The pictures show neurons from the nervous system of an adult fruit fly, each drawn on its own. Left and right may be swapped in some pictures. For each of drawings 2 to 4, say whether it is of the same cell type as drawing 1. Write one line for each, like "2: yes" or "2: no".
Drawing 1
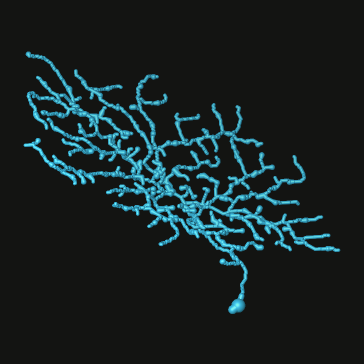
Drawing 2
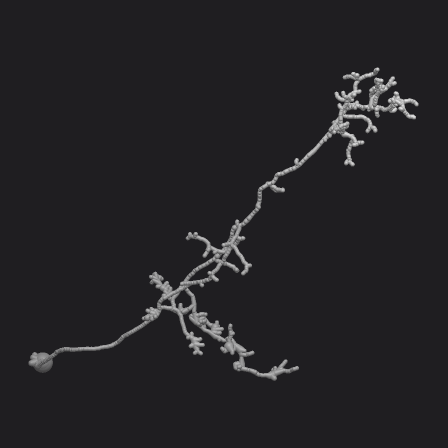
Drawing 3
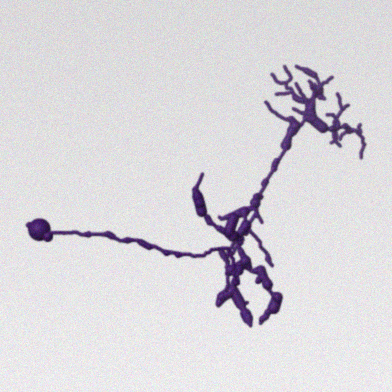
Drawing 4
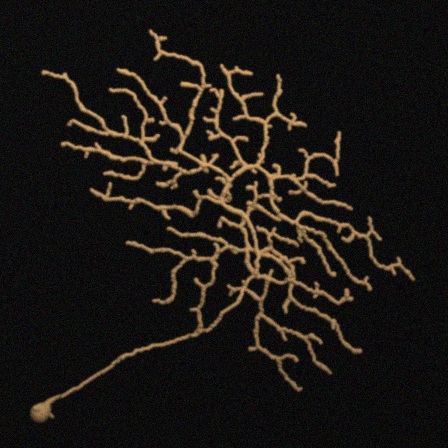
2: no
3: no
4: yes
